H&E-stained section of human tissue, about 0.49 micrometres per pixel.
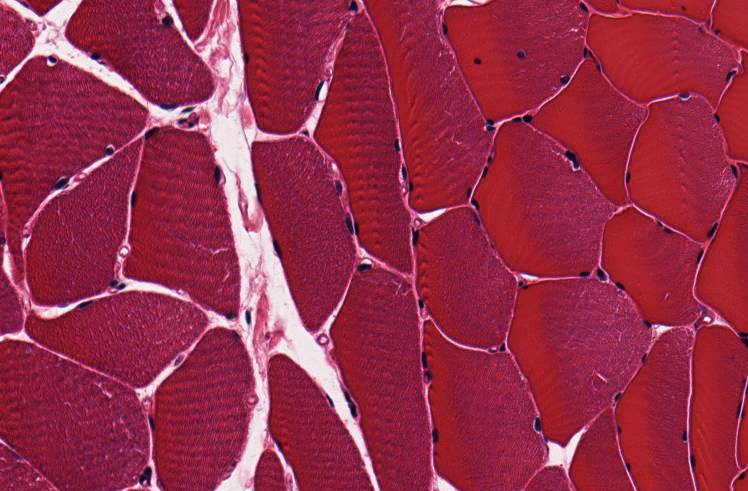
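Skeletal muscle, with small dark nuclei at the edges of the fibres rather than in their centres. A pale band of loose connective tissue runs vertically through the left-centre between groups of fibres. On the right the fibres are tightly packed with only thin septa; on the left wider pale spaces separate them. No fat cells are present.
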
